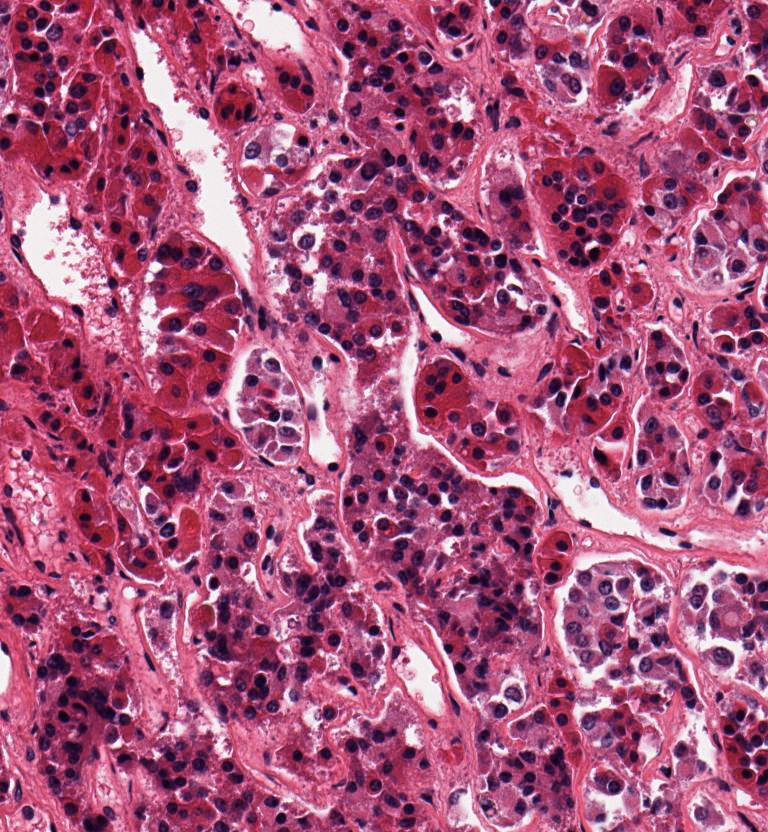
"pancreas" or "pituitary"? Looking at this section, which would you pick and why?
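This is pituitary. Nests and short cords of cells, parted by thin pink fibrous septa, fill the entire field.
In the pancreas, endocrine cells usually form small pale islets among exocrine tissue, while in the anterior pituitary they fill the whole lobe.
Many cells carry abundant, deeply eosinophilic cytoplasm, especially in the upper left.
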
